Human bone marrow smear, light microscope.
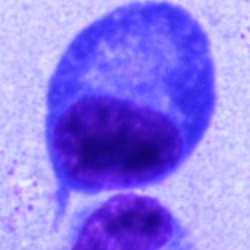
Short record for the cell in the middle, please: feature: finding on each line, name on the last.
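Colour: deep blue cytoplasm
Cytoplasm: plentiful, filling upper half of cell
Paler area: in cytoplasm just above nucleus
Tail: small, pointed, from lower left edge
Name: plasma cell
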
